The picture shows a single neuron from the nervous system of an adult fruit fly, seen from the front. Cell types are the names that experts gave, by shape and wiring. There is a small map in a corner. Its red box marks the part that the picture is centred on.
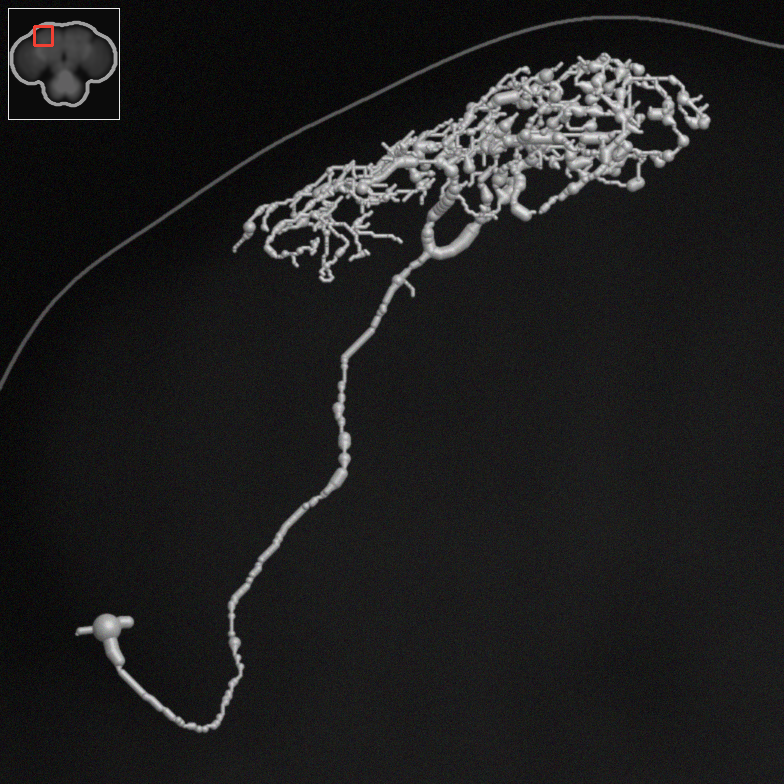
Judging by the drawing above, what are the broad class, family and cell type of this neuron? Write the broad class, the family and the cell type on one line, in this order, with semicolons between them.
central-brain intrinsic neuron; hemilineage SIPa1_ventral; SLP202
